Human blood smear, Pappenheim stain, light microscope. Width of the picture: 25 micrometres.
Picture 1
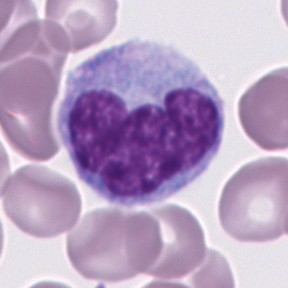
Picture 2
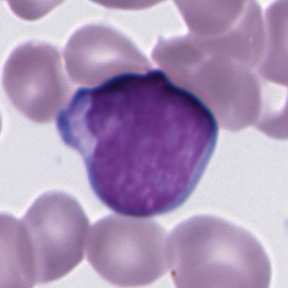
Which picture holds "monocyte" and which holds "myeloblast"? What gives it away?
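Going by what I see, picture 1 is the monocyte and picture 2 the myeloblast. Both cells come out at about 14 micrometres across. In picture 1 the nucleus is indented at its upper edge, which gives it a heart-like shape, and it lies toward the bottom of the cell.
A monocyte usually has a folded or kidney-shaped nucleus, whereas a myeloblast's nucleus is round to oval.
In picture 2 the nucleus fills most of the cell, while in picture 1 it measures about 13 by 10 micrometres and covers about 60% of the cell's area.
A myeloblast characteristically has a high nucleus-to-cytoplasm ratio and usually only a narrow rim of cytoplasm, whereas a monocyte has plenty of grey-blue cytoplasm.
The cytoplasm in picture 1 is a pale greyish blue, finely dusted with tiny pinkish-purple granules; in picture 2 I can make out no granules and no vacuoles. I find no nucleoli in the nucleus of picture 1.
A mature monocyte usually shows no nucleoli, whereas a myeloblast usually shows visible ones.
The outlines differ as well: roughly round in picture 1, irregular and angular in picture 2. Red cells crowd around the first cell without lying over it, and press against the upper edge of the second.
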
